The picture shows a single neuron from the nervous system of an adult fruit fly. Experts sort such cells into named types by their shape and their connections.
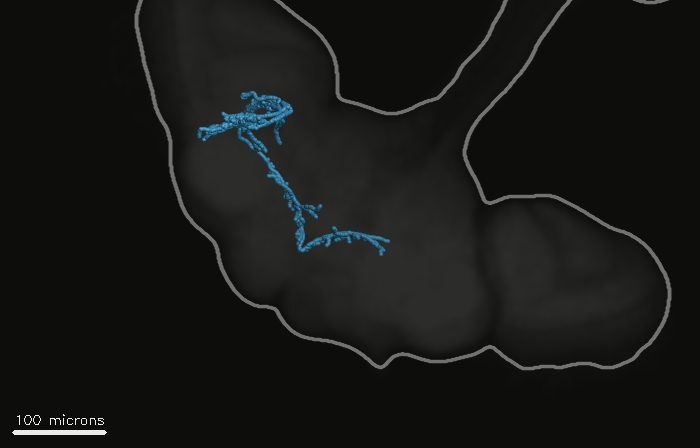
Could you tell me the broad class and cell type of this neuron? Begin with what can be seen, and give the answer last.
It is in the brain and does not reach the nerve cord. From left to right in the picture it spans about 200 microns. This is a visual projection neuron. It is of cell type 5thsLNv_LNd6.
